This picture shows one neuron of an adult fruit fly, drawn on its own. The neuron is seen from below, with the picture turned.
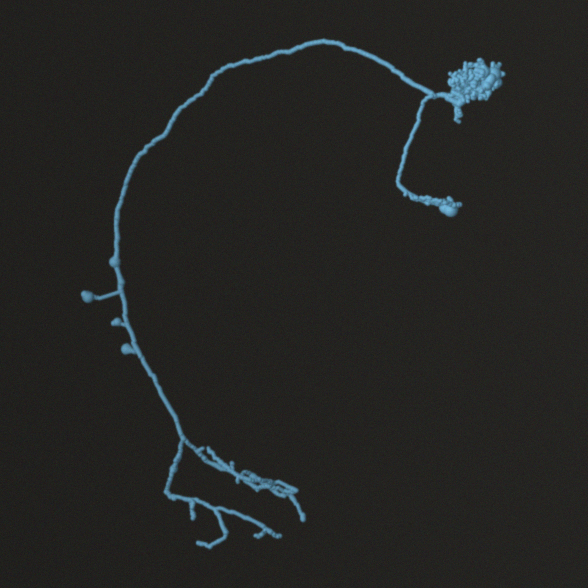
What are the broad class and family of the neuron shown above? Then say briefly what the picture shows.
Its broad class is central-brain intrinsic neuron. Its family is hemilineage ALl1_ventral. In this view it is about as wide as it is tall.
